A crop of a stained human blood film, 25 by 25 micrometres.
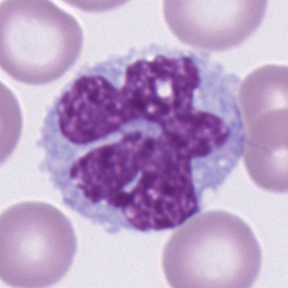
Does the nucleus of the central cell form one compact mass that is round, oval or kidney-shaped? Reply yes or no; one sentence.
No, the cell's nucleus is segmented into two or more lobes.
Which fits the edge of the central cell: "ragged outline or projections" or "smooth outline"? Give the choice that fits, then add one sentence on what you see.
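Ragged outline or projections. The cell is roughly round with a slightly ragged, fuzzy edge.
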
